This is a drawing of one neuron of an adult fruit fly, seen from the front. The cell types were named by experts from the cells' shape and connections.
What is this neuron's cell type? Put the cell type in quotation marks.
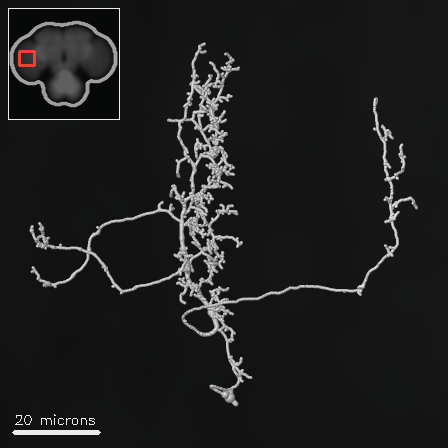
"Y12"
